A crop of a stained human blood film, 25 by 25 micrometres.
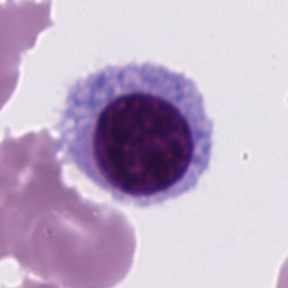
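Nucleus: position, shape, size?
A little off centre, towards lower right. Round in outline, about 9 micrometres across, filling about 50% of the area of a cell about 13 micrometres across.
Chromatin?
Dark purple, dense, coarsely clumped.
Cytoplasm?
Complete blue rim all the way round the nucleus; mottled, small pale patches scattered through the blue.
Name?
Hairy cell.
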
